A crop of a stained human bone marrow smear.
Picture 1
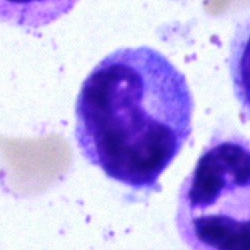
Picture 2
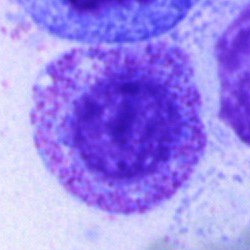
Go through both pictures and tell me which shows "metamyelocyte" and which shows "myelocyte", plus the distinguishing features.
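Picture 1 shows a metamyelocyte; picture 2 shows a myelocyte. In picture 1 the nucleus is kidney-shaped, its indentation facing the upper right, and it fills most of the cell. In picture 2 the nucleus sits near the centre of the cell. The cytoplasm of the metamyelocyte holds fine, faint granules. That of the myelocyte is crowded with many reddish-purple granules, lying mainly in the rim of cytoplasm around the nucleus rather than over it. Picture 2 also has a small clear vacuole in the cytoplasm at the upper left. The chromatin in picture 1 is dark purple and condensed.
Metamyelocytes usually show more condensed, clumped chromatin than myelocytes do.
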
